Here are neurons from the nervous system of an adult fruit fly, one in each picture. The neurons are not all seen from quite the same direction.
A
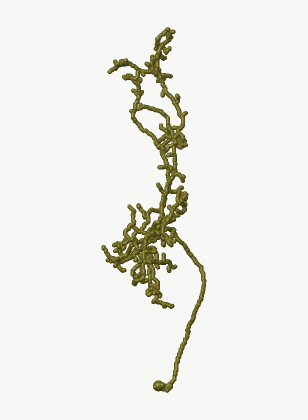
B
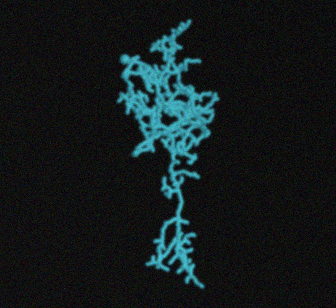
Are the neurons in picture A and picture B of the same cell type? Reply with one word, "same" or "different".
different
